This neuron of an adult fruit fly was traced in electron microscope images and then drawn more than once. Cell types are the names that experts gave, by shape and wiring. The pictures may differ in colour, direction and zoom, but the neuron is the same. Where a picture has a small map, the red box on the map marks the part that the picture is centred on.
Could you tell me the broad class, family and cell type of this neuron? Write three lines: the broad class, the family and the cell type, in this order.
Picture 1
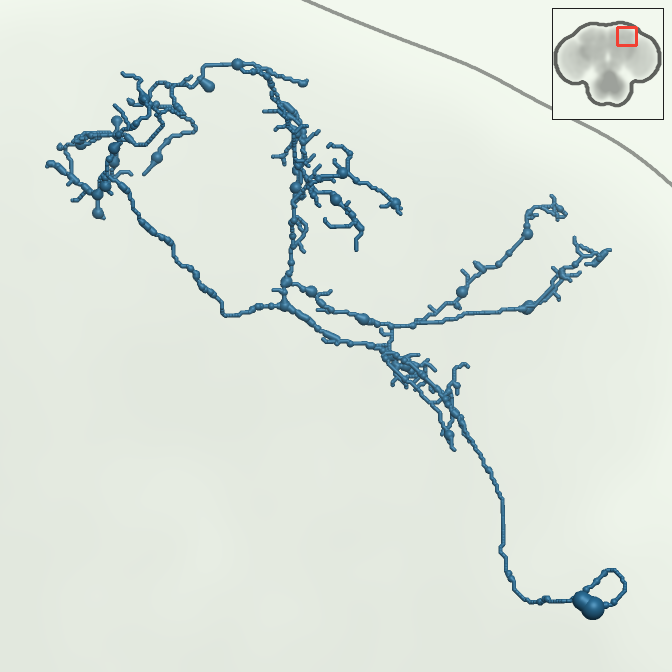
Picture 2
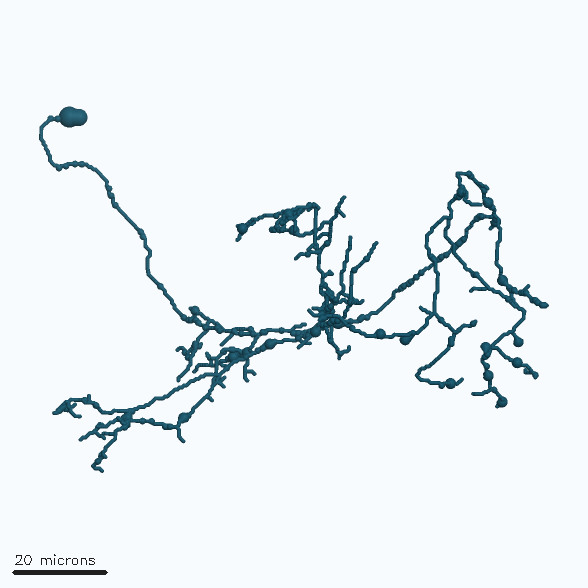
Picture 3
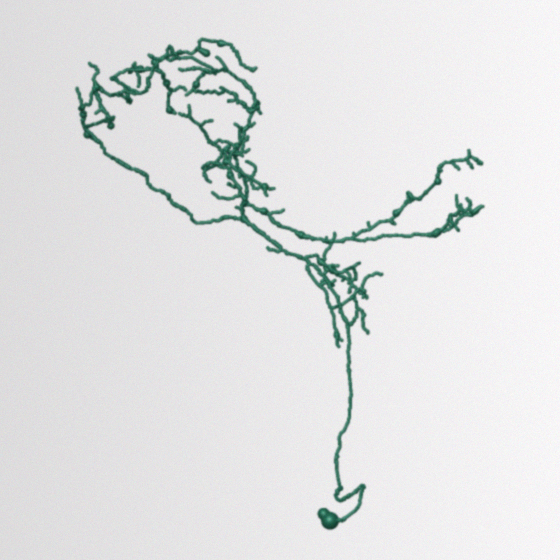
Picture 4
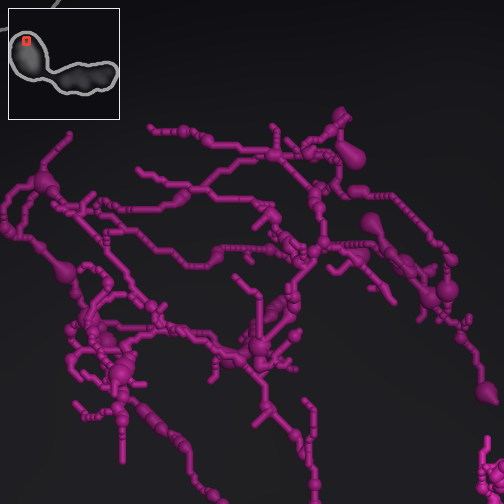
central-brain intrinsic neuron
hemilineage LHa1
CB1442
